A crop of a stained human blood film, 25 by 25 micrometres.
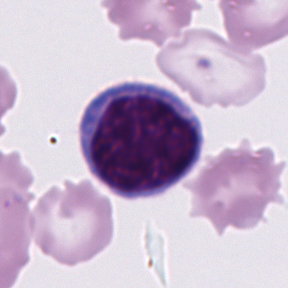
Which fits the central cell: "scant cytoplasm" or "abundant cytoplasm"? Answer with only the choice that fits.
Scant cytoplasm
